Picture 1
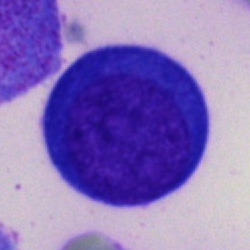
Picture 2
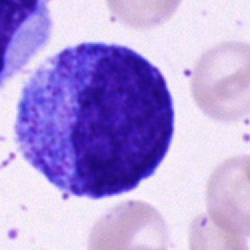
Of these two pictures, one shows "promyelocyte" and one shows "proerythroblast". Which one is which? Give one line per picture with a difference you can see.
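Picture 1 is a proerythroblast. The cytoplasm shows no visible granules.
Picture 2 is a promyelocyte. Fine reddish-purple granules are scattered through the cytoplasm.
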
